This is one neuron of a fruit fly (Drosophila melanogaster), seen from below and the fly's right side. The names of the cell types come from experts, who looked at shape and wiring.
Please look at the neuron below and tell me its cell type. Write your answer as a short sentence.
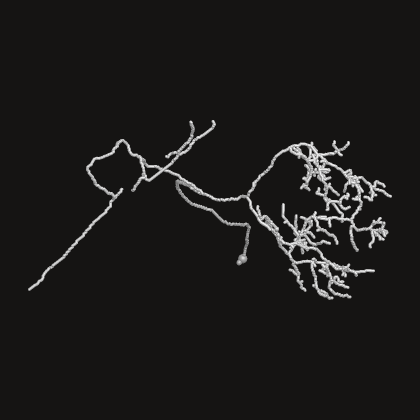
The cell type is IN23B046.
